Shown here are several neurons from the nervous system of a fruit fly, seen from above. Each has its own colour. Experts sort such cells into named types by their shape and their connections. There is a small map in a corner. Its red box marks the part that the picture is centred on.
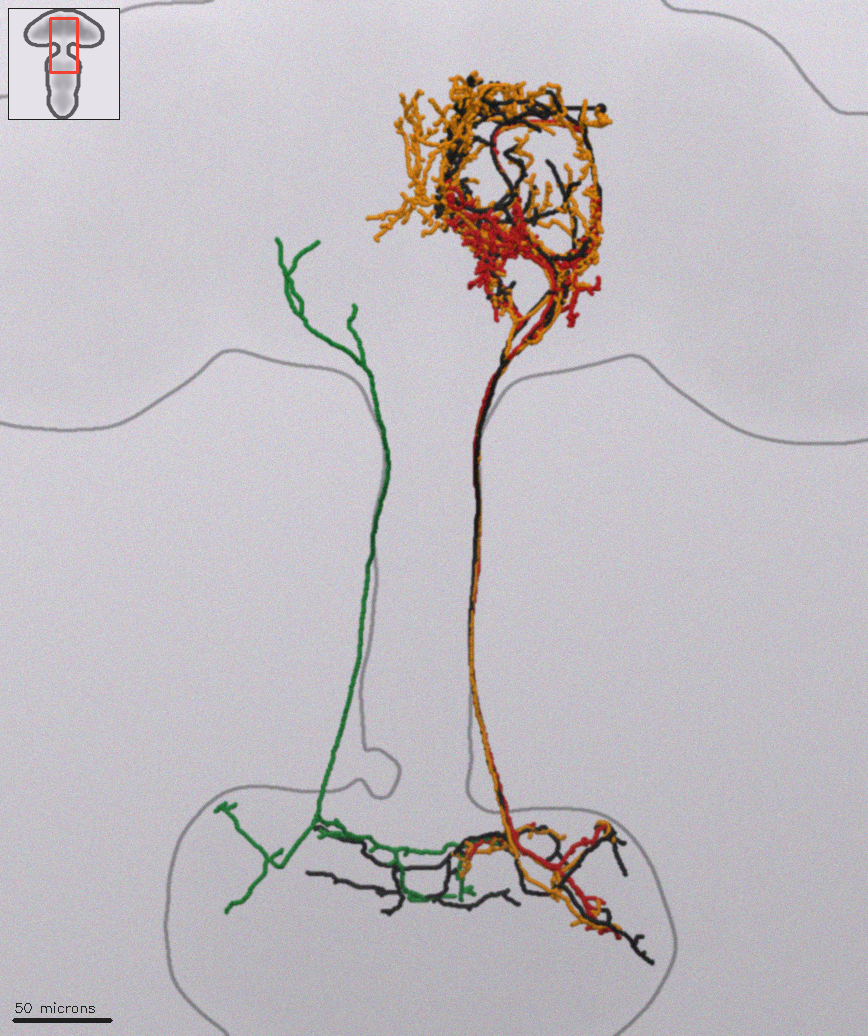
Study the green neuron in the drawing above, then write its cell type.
DNge025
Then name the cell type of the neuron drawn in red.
DNge019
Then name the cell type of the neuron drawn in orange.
DNge028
